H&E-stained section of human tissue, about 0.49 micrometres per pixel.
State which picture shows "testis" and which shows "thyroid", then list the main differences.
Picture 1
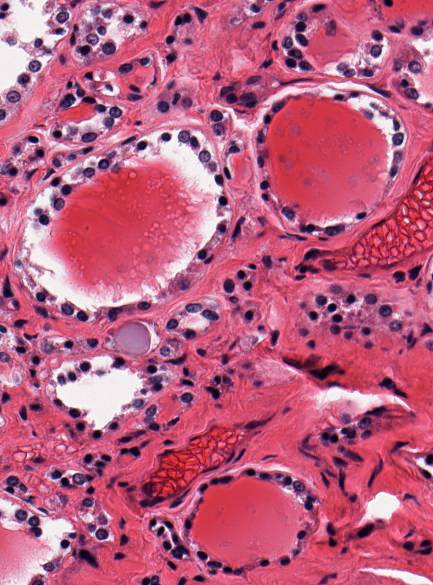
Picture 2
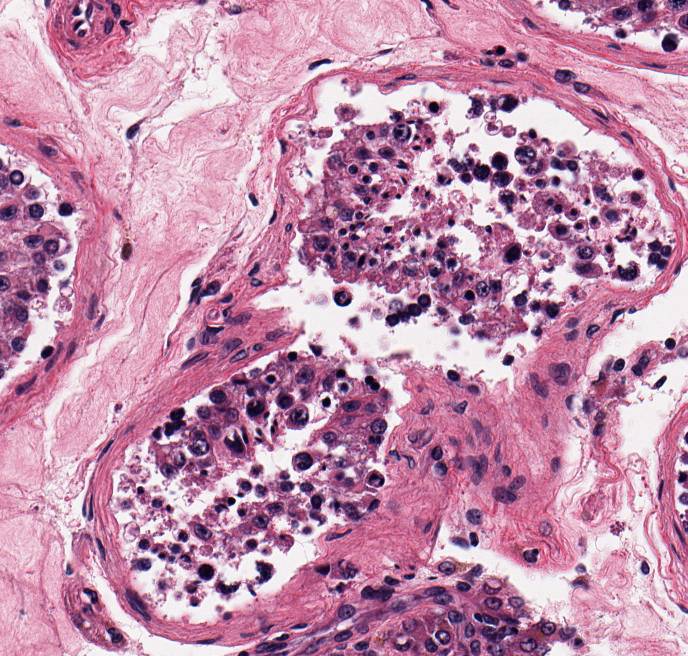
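Picture 1 shows the thyroid and picture 2 the testis. The thyroid has rounded follicles of varying size set apart by pink stroma, each lined by one layer of cuboidal cells with round dark nuclei. The testis tubules instead have a thick wall of concentric layers of flattened, spindle-shaped nuclei in pink fibrous tissue. Inside lie loose, detached clusters rather than an ordered layer on the wall, many cells with small, round, very dark, condensed nuclei. Two vessels packed with red blood cells lie in the thyroid at the right middle and lower centre. In the testis, the tissue between tubules at the upper left is pale pink, wavy collagen with very few nuclei.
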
